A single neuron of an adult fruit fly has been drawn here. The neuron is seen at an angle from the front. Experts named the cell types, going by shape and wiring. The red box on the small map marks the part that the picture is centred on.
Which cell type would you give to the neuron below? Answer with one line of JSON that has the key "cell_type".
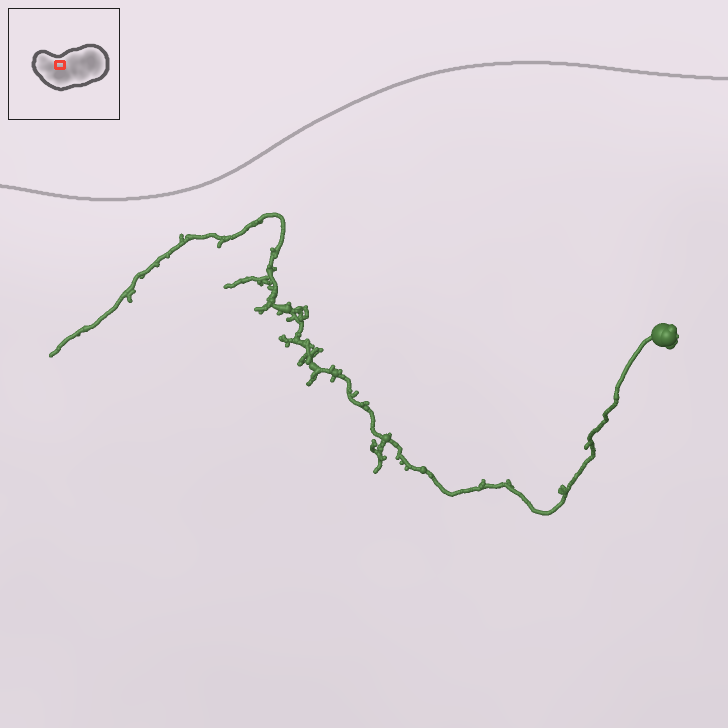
{"cell_type": "Dm3b"}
